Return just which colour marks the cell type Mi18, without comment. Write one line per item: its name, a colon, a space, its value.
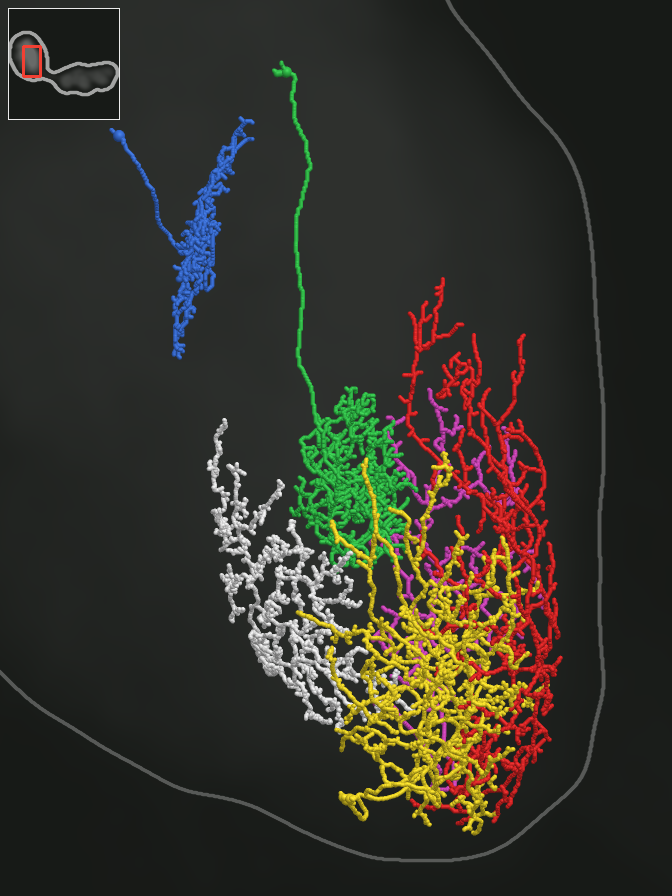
colour: yellow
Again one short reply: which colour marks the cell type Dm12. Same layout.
colour: blue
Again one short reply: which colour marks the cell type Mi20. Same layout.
colour: red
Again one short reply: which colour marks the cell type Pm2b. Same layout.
colour: green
